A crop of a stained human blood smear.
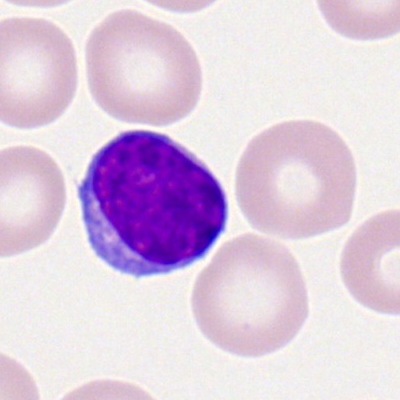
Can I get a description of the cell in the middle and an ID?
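I notice a smooth, roughly oval outline. Inside, the chromatin looks dense, dark purple and coarsely clumped. The cytoplasm is pale blue, and I can't make out any distinct granules in it. So this is a lymphocyte.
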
